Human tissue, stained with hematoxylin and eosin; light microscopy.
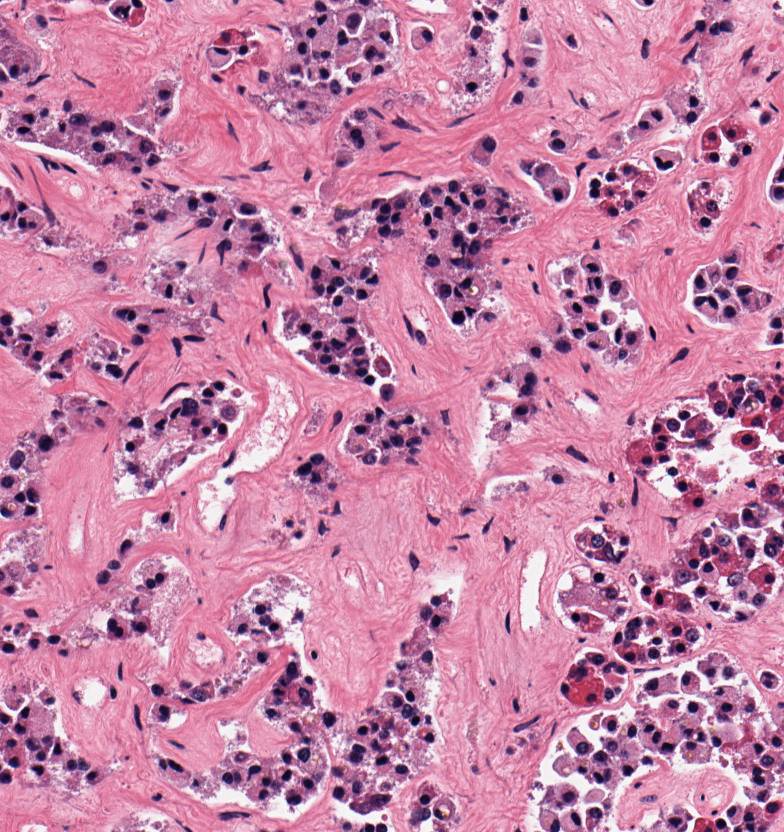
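Pituitary. Cells within the nests are loosely cohesive, many lying apart from one another, and their nuclei are mostly small, round and darkly stained. Toward the right, several cells with bright red cytoplasm stand out among the nests. The cell clusters do not form glands with a central lumen.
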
